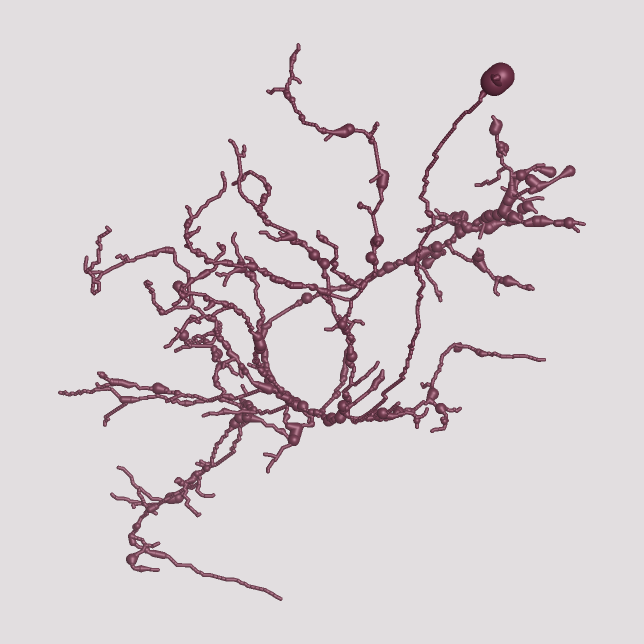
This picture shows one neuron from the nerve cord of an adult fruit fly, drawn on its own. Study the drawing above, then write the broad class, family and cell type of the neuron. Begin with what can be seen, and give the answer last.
Dozens of branch ends can be seen. As drawn here it is about as wide as it is tall. Its broad class is nerve-cord intrinsic neuron. Its family is hemilineage 21A. Its cell type is IN21A051.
